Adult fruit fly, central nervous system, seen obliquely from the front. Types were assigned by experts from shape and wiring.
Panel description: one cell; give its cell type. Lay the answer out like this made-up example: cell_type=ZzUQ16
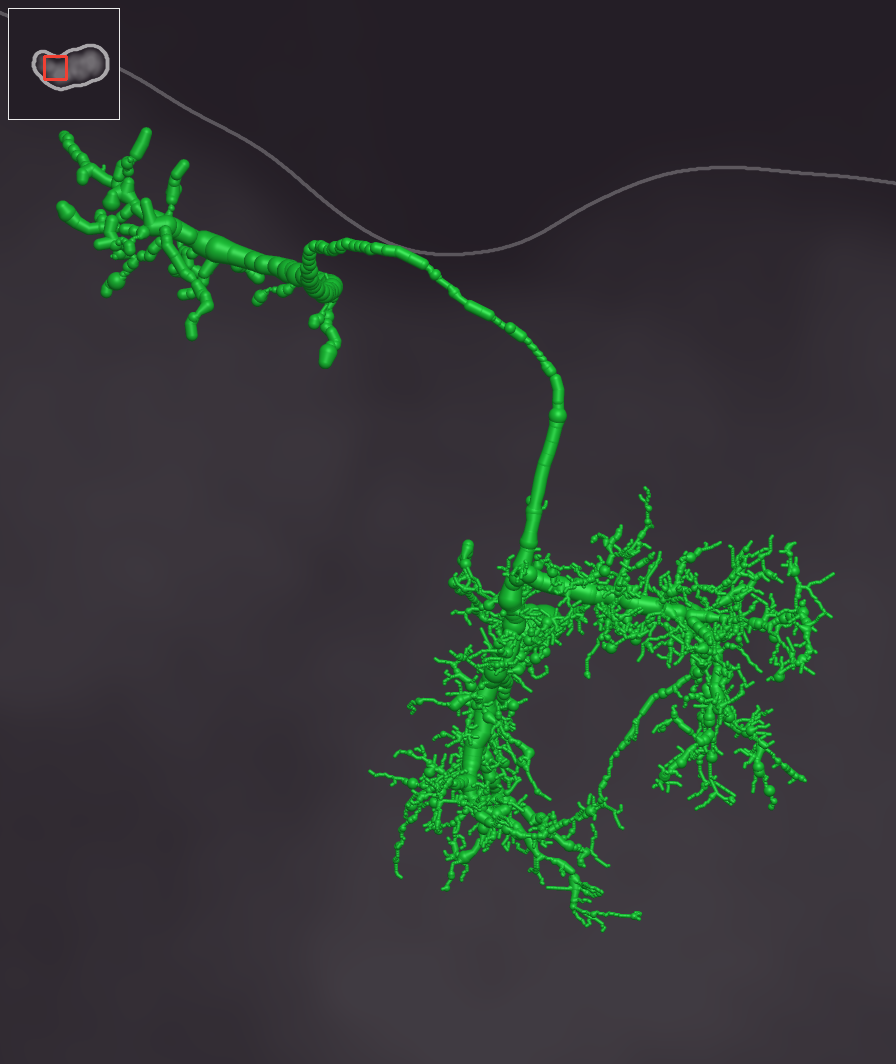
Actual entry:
cell_type=IN19A010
